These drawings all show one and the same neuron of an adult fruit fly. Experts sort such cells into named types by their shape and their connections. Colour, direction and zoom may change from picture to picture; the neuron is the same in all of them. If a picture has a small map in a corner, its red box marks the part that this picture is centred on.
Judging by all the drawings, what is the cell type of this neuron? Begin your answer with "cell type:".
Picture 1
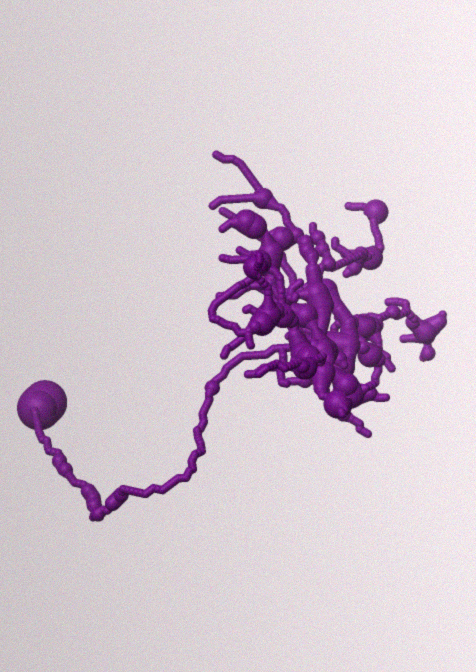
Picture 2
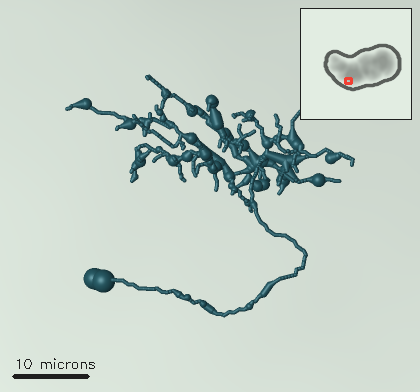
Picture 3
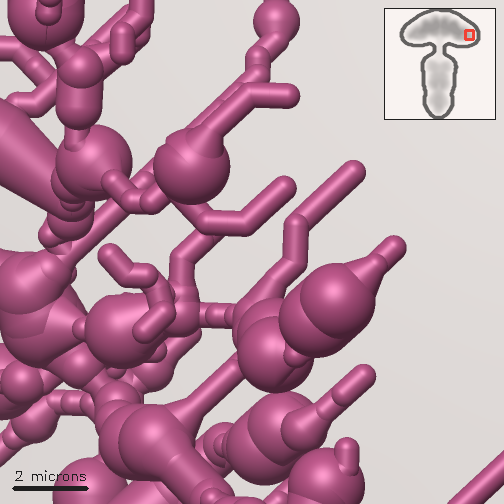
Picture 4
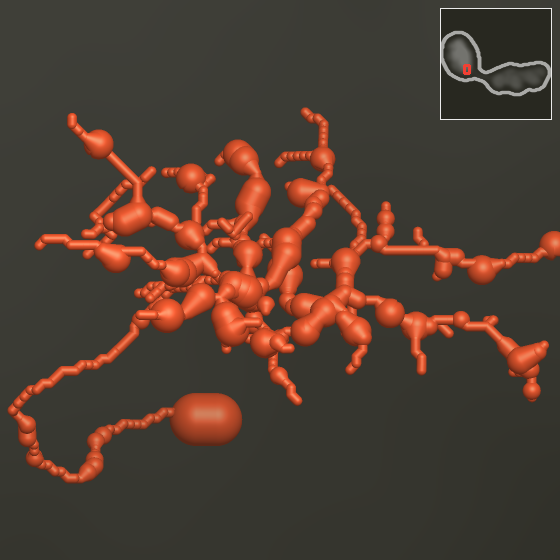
cell type: Dm15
